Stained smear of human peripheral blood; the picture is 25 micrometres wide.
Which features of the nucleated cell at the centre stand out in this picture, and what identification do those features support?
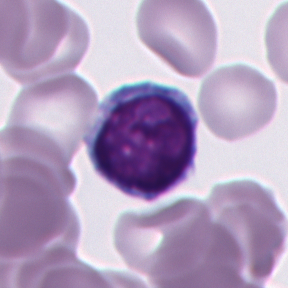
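Roughly round cell with a slightly uneven, fuzzy edge. Chromatin dark purple and dense, in coarse clumps with a few small paler spots. Cytoplasm without visible granules or vacuoles. This is a typical lymphocyte.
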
